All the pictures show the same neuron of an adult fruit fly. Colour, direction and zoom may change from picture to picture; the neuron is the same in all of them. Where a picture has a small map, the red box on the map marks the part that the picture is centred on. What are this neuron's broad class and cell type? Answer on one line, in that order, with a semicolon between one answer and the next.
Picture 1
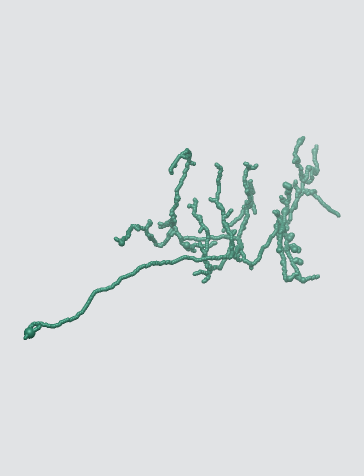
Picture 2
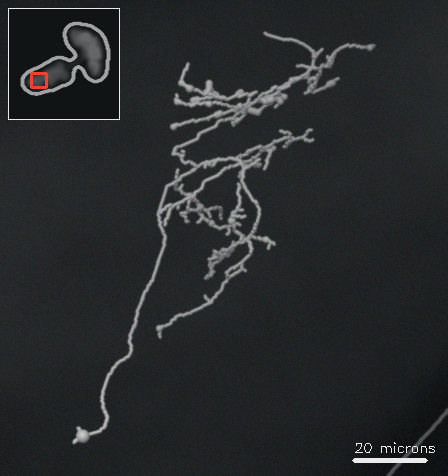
nerve-cord intrinsic neuron; INXXX443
